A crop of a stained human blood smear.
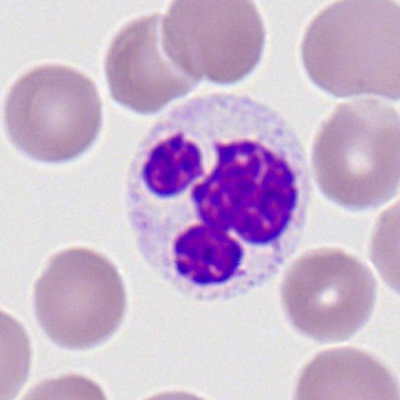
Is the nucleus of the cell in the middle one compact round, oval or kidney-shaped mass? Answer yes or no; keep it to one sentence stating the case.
No, the nucleus has been divided into two or more segments.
